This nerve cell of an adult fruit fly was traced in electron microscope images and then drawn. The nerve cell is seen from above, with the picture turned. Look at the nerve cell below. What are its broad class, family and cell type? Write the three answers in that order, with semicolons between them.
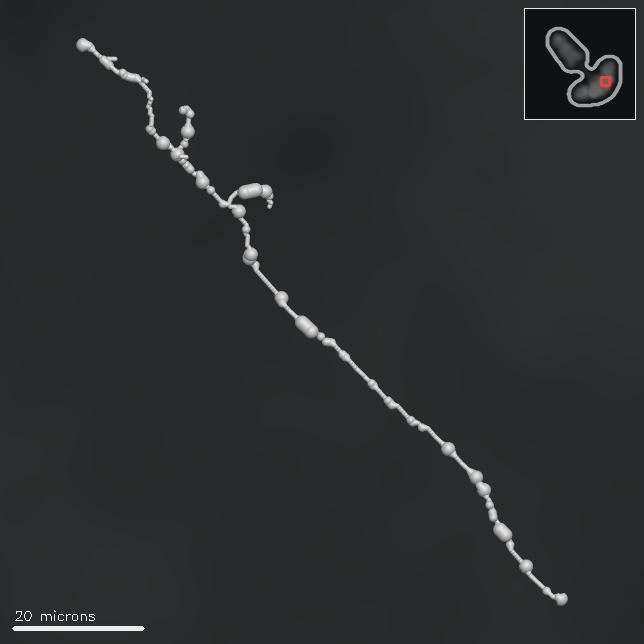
sensory neuron entering the brain; class mechanosensory; JO-B2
